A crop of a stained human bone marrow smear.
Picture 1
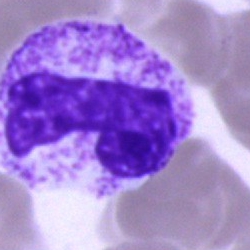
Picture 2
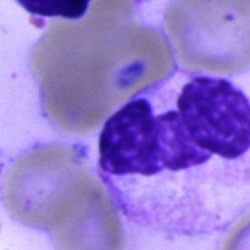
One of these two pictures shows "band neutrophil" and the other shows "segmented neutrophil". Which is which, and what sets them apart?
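Band neutrophil in picture 1, segmented neutrophil in picture 2: that is the pairing. Nucleus: in picture 1 it is a thick band lying horizontally across the cell.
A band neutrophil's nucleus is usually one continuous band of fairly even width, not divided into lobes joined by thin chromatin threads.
Chromatin: dark purple in both, condensed in picture 1 and coarsely clumped in picture 2, with small paler patches between the clumps. Nucleoli: none visible in picture 1. Cytoplasm: plentiful and pale lilac around the nucleus in picture 1. Outline and surroundings: roughly round in picture 1, while in picture 2 the right side of the cell is cut off by the edge of the picture and pale red cells lie against its left side.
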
